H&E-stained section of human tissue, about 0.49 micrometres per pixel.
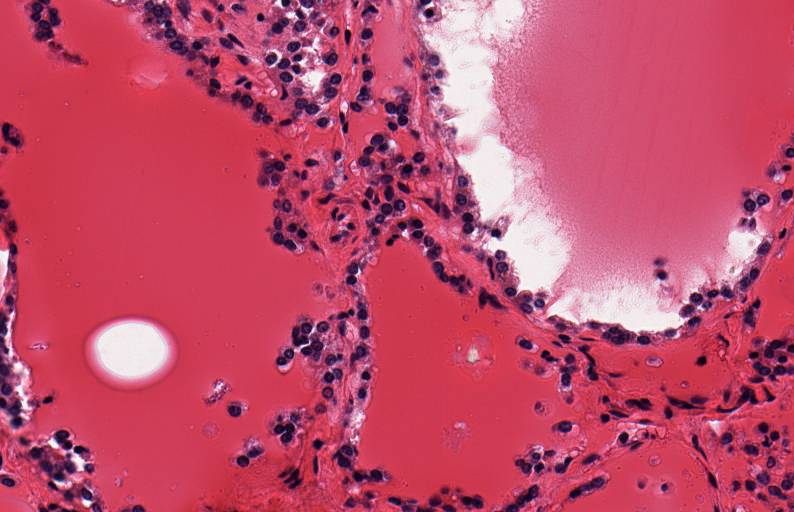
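Thyroid. Large rounded spaces filled with pink material, separated by thin cellular partitions. The spaces are lined by a single layer of flattened to low cuboidal cells, clearest along the upper right space's lower edge. Their nuclei are small, round and dark-staining, with scant cytoplasm. One sharp-edged round clear hole lies within the large left space's pink material.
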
